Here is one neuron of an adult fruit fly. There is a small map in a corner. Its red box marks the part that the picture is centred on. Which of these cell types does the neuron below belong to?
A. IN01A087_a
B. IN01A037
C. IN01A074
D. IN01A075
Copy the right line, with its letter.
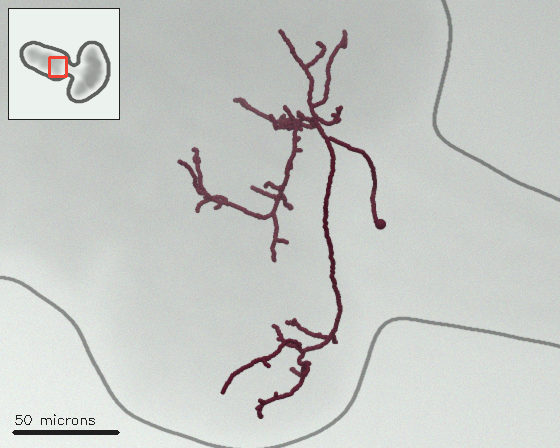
D. IN01A075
